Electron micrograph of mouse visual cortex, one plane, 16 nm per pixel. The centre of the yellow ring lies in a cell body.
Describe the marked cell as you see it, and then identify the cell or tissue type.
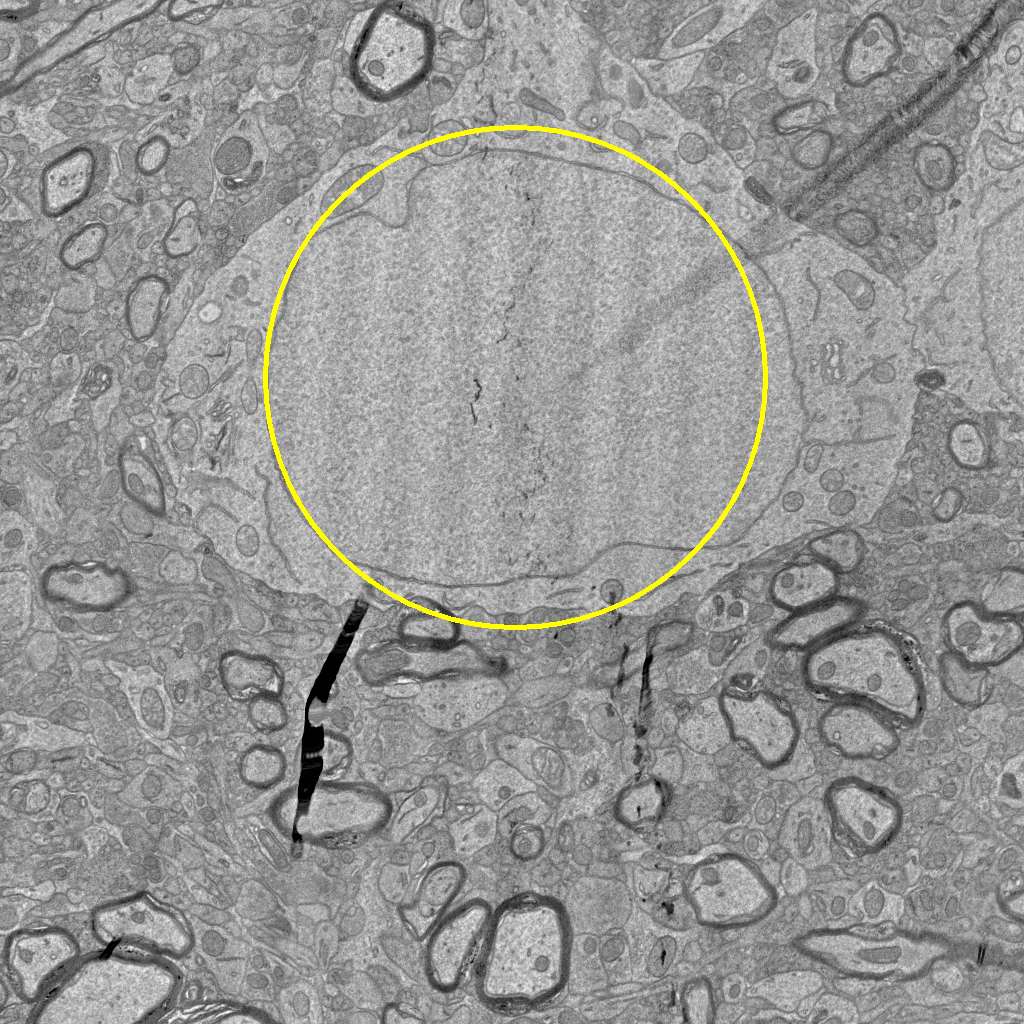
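See that large oval nucleus? It's wider than it is tall and sits whole in this plane. Its envelope is mostly smooth, with just one shallow dip at the upper left. The chromatin is pale and finely dispersed, with no dark clumps along the envelope, and no nucleolus shows. That's an excitatory neuron.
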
